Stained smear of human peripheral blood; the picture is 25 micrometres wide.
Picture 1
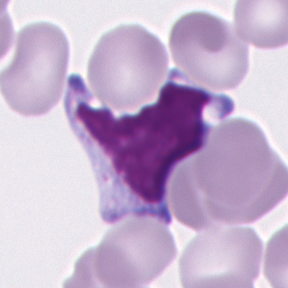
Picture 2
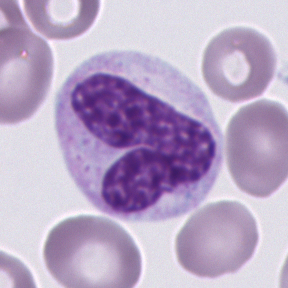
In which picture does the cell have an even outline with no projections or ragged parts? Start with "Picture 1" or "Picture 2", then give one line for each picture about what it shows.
Picture 2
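What picture 1 shows: The cytoplasm is drawn out into tapering points whose tips stain a deeper blue.
What picture 2 shows: The cell outline is smooth and roughly oval.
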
